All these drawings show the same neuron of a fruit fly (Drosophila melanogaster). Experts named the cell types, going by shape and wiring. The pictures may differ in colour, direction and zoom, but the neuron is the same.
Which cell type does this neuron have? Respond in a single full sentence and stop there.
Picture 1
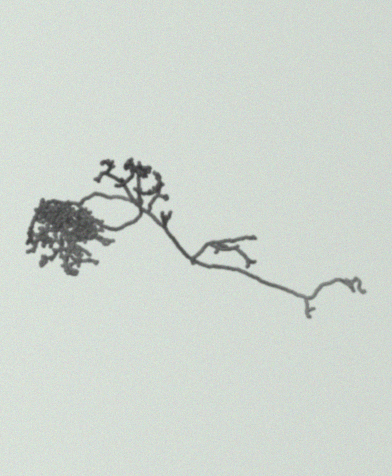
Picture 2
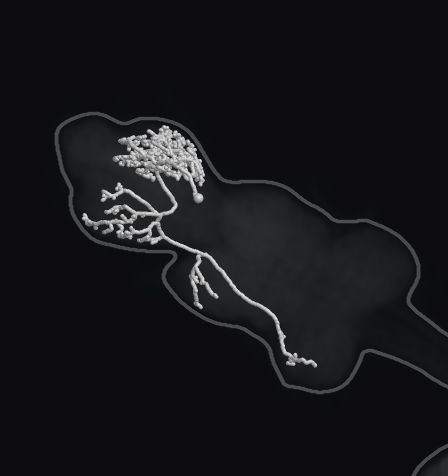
This neuron is assigned to the cell type IN19B030.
